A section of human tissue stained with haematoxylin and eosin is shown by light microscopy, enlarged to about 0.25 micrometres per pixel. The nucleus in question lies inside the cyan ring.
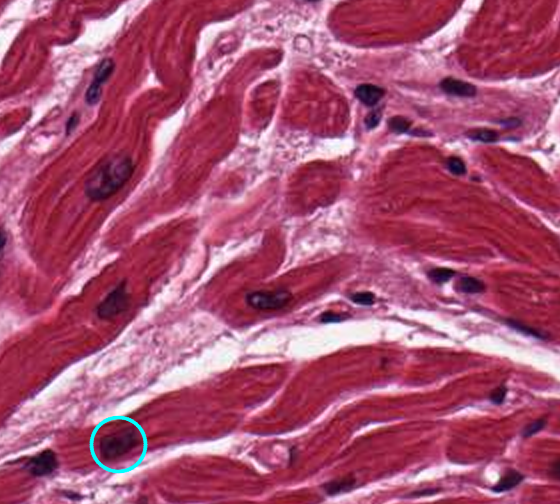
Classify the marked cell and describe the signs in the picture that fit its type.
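This is a cardiomyocyte. The nucleus is oval and elongated, with its long axis running along the length of the fibre. The nucleus sits within the middle of the fibre's width, not pressed against its outline. The cytoplasm is deep pink and shows fine streaks running lengthwise along the fibre. The cell lies in a band of roughly parallel fibres, with a strip of loose, wispy pale tissue running along its upper edge.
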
